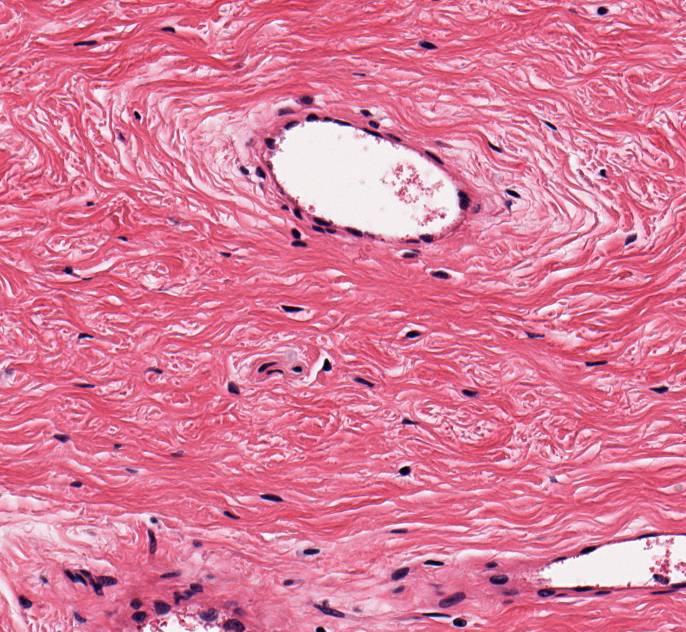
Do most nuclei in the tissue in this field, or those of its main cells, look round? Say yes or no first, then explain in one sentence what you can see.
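No. Cells are sparse, with small, dark, spindle-shaped nuclei scattered singly between the collagen bundles.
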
